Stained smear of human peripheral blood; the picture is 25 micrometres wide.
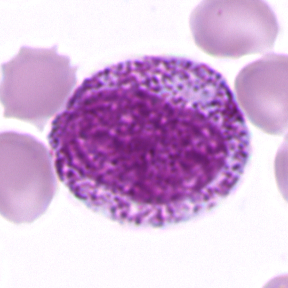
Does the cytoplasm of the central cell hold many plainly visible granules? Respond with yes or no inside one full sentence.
Yes, what the cytoplasm holds is many visible granules.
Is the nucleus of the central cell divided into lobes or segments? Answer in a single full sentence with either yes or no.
No, there is one compact round, oval or kidney-shaped nucleus, not separate lobes.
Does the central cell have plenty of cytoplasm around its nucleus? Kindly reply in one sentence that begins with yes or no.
No, rather than abundant, the cytoplasm of the cell is scant.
